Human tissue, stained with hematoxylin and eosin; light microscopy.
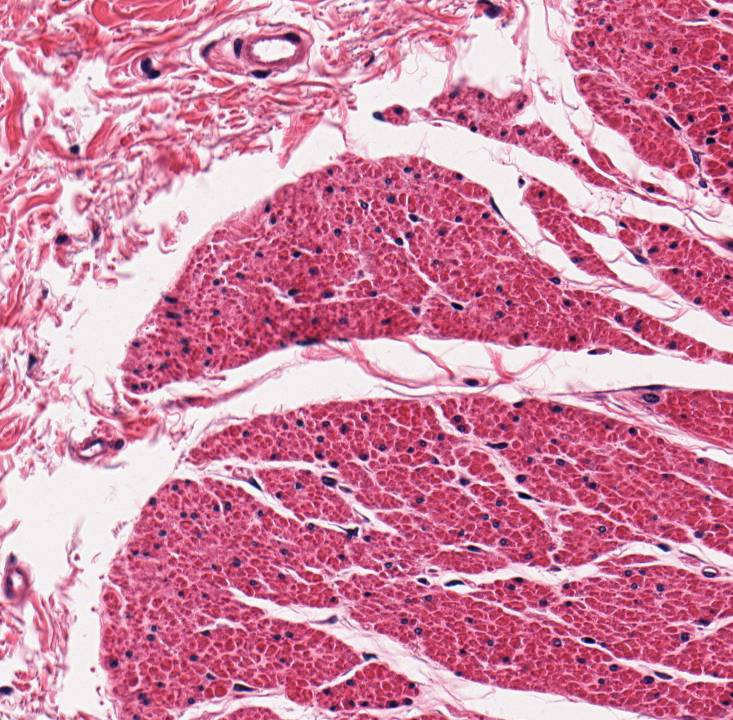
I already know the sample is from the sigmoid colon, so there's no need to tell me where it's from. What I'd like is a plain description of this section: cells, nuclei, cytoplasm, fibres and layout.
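Mostly muscle, I'd say, in bundles: a smaller one across the upper middle, a large one filling the lower half. The smooth muscle cells are cut in cross-section: small, closely packed, polygonal pink profiles. Nuclei, small, round and dark, are sparse. Pale connective tissue septa subdivide bundles.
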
